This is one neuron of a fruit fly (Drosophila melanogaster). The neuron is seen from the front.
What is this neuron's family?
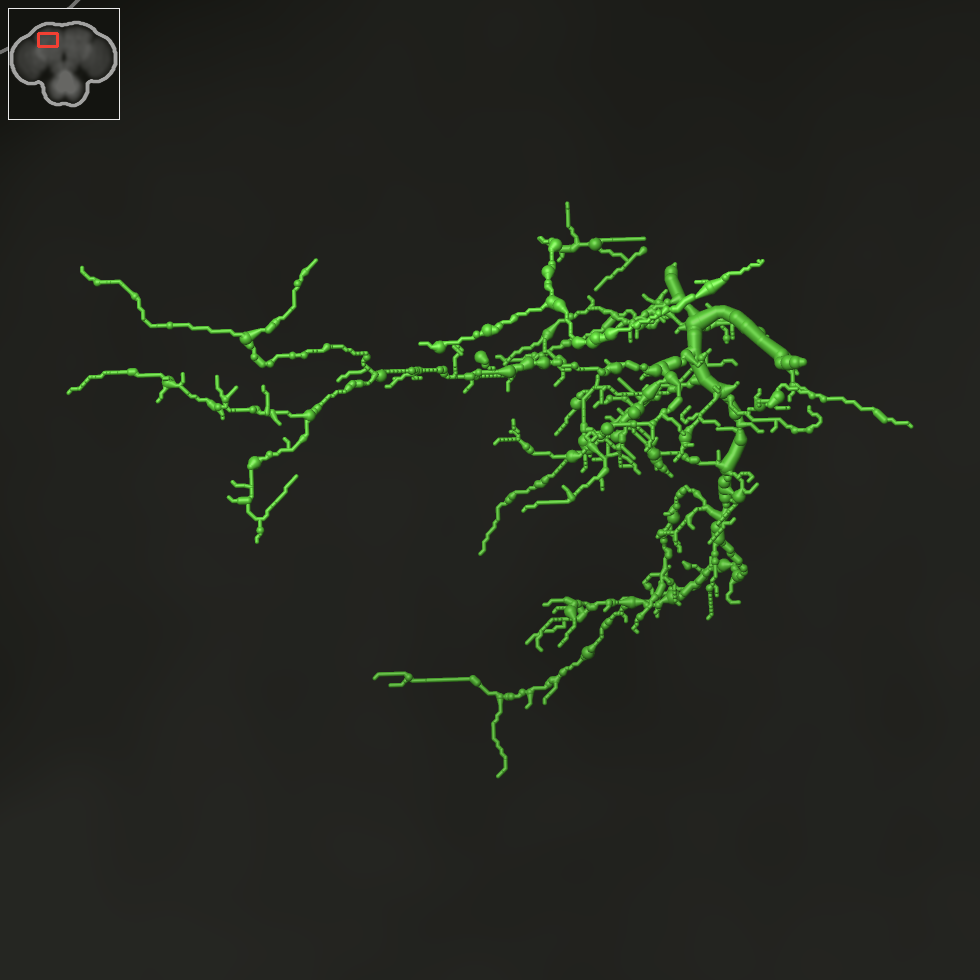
hemilineage SMPpd1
